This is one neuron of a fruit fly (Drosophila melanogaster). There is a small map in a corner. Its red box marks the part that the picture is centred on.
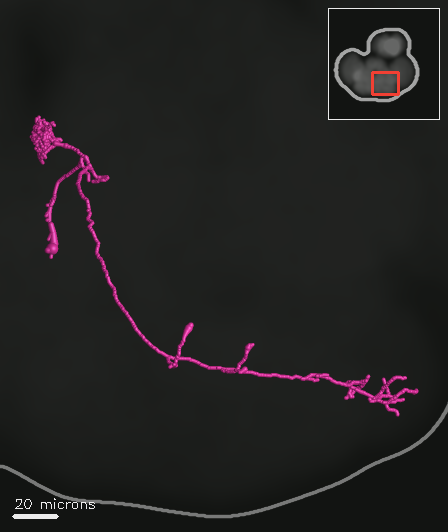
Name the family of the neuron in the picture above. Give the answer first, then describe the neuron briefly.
The family is hemilineage ALad1. It is a central-brain intrinsic neuron. Its cell body lies on the left of the picture. By the scale bar it is about 180 microns wide in this view.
